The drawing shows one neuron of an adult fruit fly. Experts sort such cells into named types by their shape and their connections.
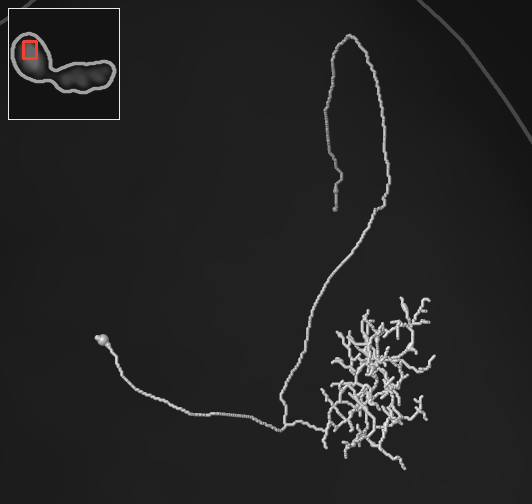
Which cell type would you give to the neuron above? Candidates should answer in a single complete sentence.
A cell of type LC28 is what this neuron is.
